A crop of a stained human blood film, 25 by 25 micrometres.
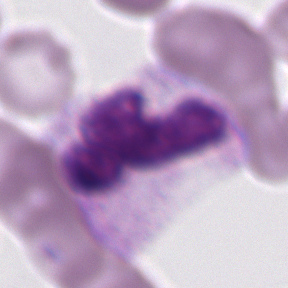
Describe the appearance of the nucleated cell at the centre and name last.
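An elongated, curved nucleus lies across the upper half of the cell, with a deep notch in its upper edge. Its chromatin is dense and dark purple. A broad area of cytoplasm lies below the nucleus. The cell is a segmented neutrophil.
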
